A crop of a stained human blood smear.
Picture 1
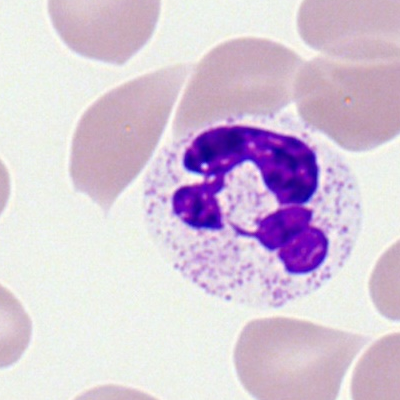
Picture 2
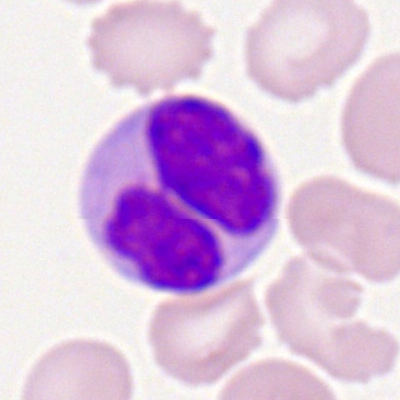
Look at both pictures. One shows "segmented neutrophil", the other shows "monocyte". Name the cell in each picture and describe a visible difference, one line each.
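The cell in picture 1 is a segmented neutrophil. Fine lilac-pink granules are scattered throughout the cytoplasm.
The cell in picture 2 is a monocyte. No granules are visible in the cytoplasm.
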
